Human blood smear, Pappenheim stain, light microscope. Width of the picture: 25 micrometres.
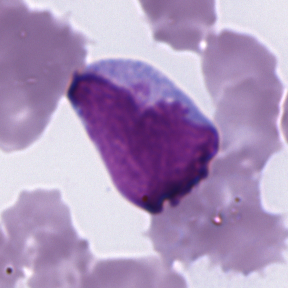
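Myeloblast, about 15 by 11 micrometres, with a nucleus filling about 70% of the cell's area. A notch in the upper edge of the nucleus divides its top into two lobes. The chromatin of this myeloblast is deep purple and streaky rather than smooth. The cytoplasm is finely speckled but lacks distinct coarse granules, and the lower right border of the cell is scalloped with small bumps.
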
